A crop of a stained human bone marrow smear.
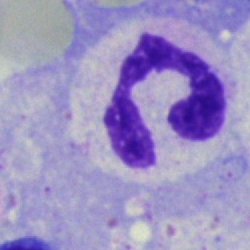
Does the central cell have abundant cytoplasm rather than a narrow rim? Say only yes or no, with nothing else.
Yes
